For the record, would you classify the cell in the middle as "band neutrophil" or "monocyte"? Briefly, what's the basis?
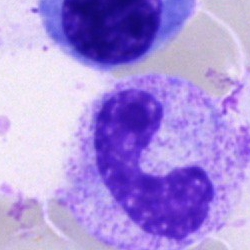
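I'd call this a band neutrophil, not a monocyte. Its nucleus curves into a C shape whose hollow opens to the right. The deciding feature is the plentiful, pale lilac cytoplasm with fine purple granules scattered throughout.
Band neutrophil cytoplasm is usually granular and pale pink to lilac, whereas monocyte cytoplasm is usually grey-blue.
The chromatin, dark purple and condensed, does not look lacy either.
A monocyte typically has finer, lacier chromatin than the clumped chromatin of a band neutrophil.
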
